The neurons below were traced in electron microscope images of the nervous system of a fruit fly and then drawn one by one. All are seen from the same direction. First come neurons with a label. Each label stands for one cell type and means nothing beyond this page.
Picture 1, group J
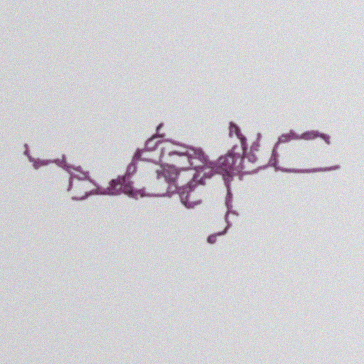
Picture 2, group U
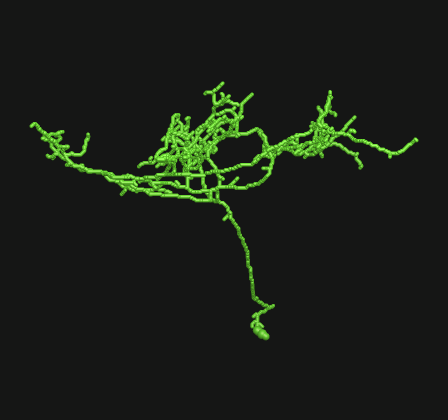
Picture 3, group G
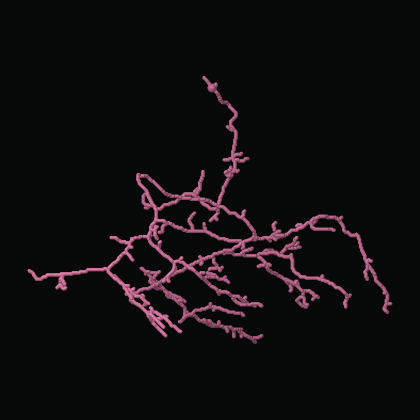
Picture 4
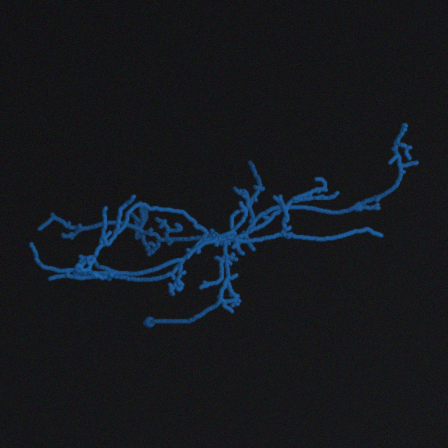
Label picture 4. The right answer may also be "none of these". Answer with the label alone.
group J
